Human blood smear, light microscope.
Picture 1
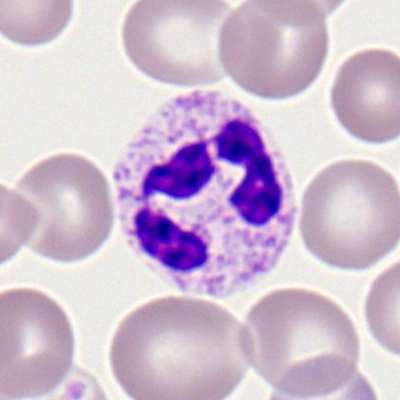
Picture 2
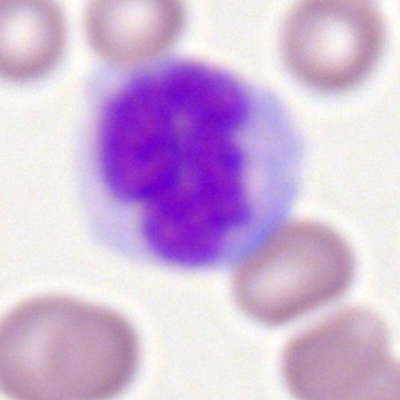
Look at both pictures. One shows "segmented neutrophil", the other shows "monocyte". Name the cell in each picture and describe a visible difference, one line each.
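Picture 1 – segmented neutrophil. Fine lilac granules are scattered throughout the cytoplasm.
Picture 2 – monocyte. No distinct granules can be seen in the cytoplasm.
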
